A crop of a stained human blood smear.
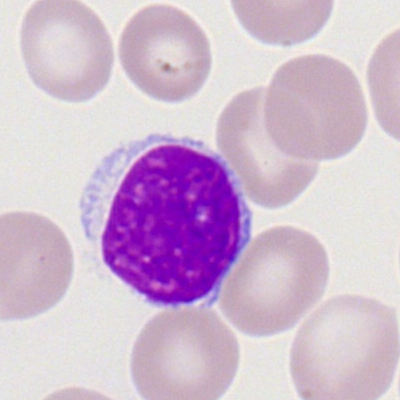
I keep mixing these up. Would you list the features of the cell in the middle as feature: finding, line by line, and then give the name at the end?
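Chromatin: dark purple, coarsely clumped
Nucleus: fills most of cell; narrow rim of cytoplasm left
Granules: none distinct in cytoplasm
Outline: roughly round, slightly ragged edge on left
Name: lymphocyte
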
